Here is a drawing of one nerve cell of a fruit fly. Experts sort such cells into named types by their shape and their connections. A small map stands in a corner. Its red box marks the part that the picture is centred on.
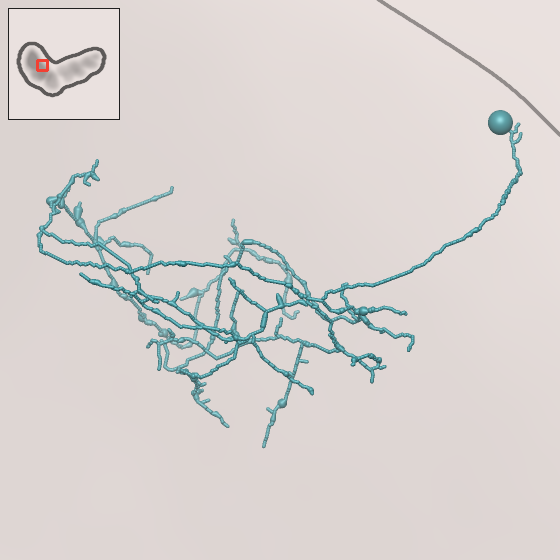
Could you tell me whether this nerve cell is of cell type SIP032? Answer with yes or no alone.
no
